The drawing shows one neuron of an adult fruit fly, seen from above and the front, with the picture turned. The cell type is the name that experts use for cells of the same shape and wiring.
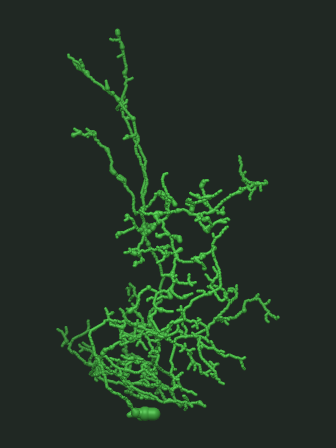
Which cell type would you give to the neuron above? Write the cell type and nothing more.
SMP075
